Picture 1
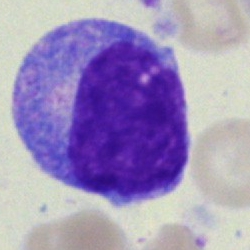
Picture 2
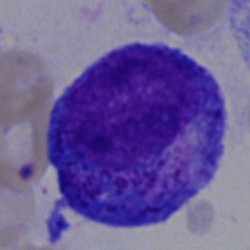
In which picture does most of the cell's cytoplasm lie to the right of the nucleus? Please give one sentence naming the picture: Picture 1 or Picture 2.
Most of the cytoplasm lies to the right of the nucleus in picture 2.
